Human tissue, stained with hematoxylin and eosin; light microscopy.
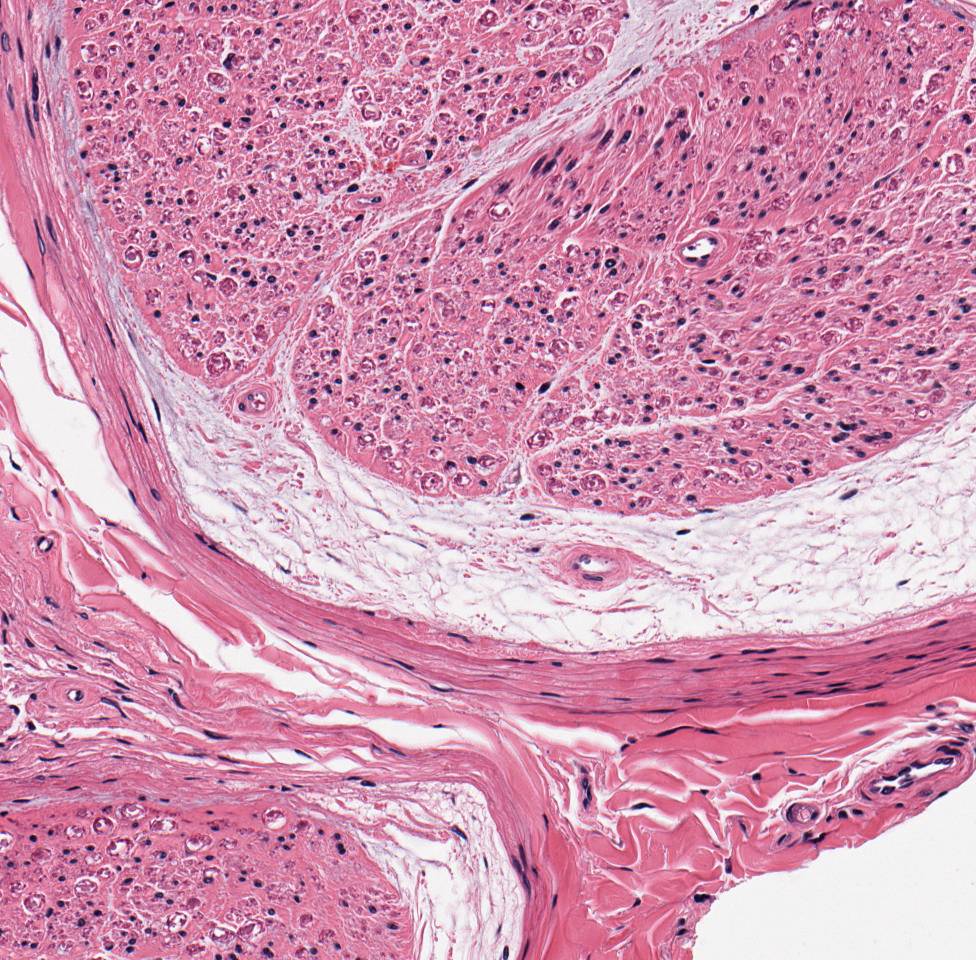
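Tibial nerve. Within bundles: many small round fibre profiles cut across, each a pink central dot in a pale rim; small dark oval nuclei scattered evenly among them. Around the large bundle: a layered band of flattened cells, elongated dark nuclei parallel to its edge. Lower right, outside bundles: dense pink wavy collagen, scattered spindle nuclei, no fat.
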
